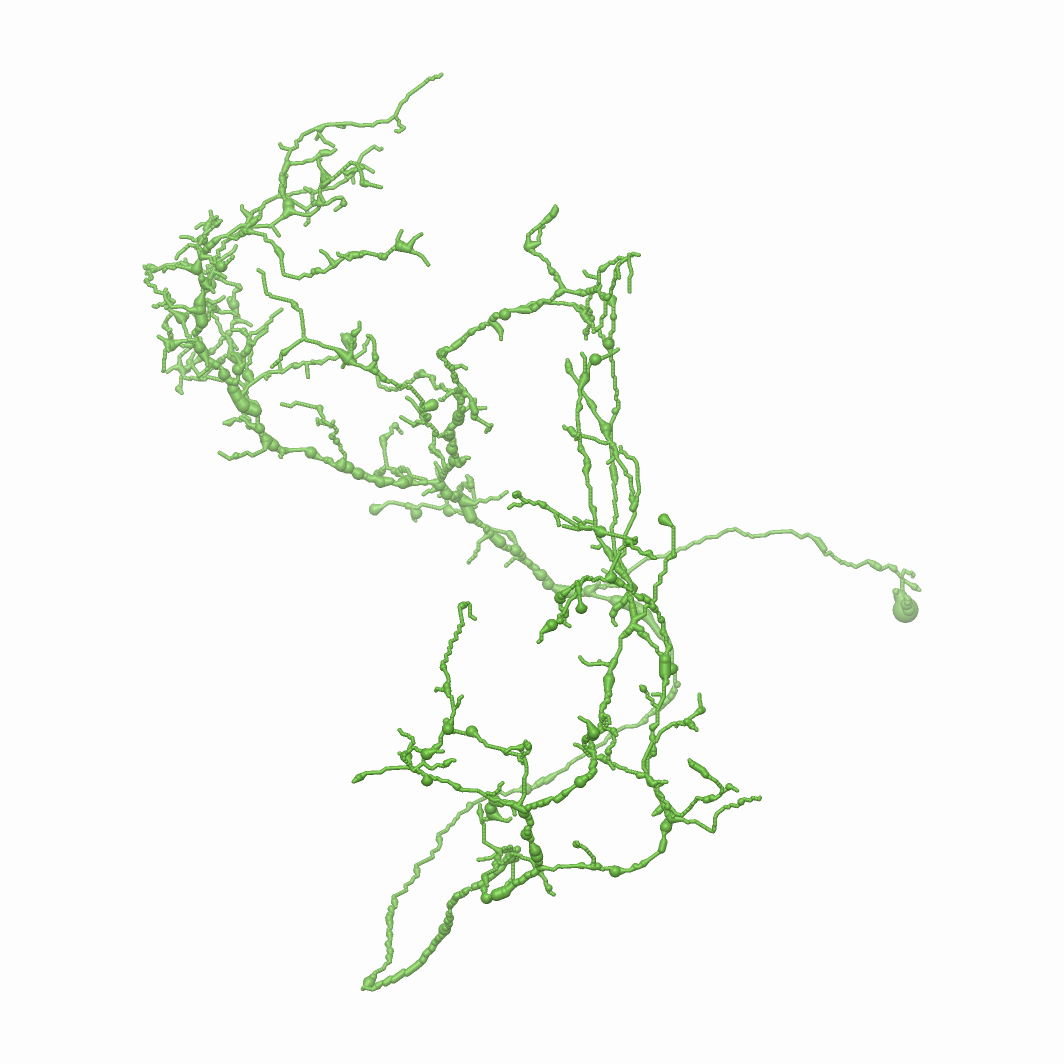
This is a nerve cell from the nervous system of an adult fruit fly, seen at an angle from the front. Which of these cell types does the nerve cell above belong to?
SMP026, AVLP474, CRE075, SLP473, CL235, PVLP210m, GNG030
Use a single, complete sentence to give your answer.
By its cell type, the nerve cell is SLP473.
